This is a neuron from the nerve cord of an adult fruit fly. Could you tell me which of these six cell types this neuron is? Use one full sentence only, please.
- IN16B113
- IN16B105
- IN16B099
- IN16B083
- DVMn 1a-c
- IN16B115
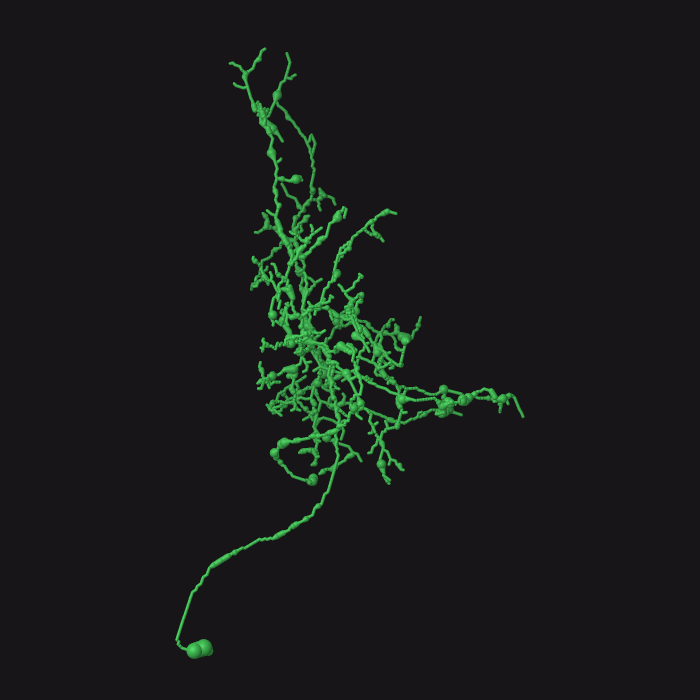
This neuron has been assigned cell type IN16B113.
